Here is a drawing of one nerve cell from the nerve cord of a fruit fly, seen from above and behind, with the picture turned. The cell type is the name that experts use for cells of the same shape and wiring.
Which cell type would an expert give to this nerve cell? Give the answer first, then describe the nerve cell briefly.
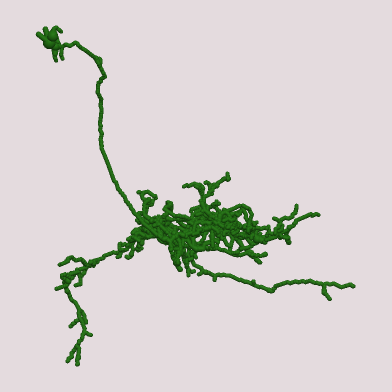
The cell type is IN14A020. It is a nerve-cord intrinsic neuron. Dozens of branch ends can be seen. In this view it is about as wide as it is tall.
